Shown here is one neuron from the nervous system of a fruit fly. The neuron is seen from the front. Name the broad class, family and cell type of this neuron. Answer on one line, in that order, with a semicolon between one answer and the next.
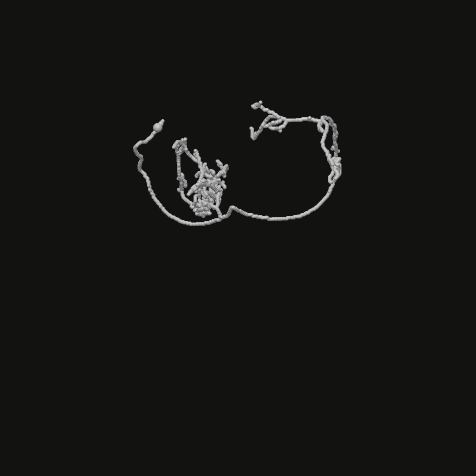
nerve-cord intrinsic neuron; hemilineage 19B; IN19B081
